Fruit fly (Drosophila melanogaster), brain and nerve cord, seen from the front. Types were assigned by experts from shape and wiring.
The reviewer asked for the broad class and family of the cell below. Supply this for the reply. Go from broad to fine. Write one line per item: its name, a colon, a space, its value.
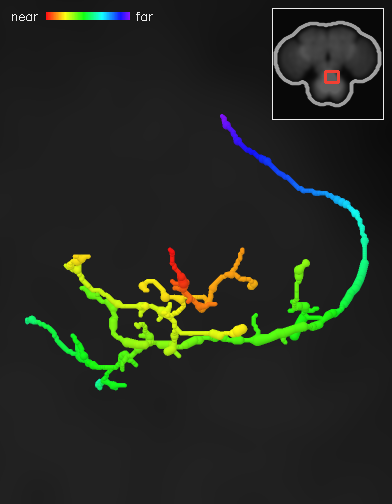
broad class: sensory neuron entering the nerve cord
family: class chemosensory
